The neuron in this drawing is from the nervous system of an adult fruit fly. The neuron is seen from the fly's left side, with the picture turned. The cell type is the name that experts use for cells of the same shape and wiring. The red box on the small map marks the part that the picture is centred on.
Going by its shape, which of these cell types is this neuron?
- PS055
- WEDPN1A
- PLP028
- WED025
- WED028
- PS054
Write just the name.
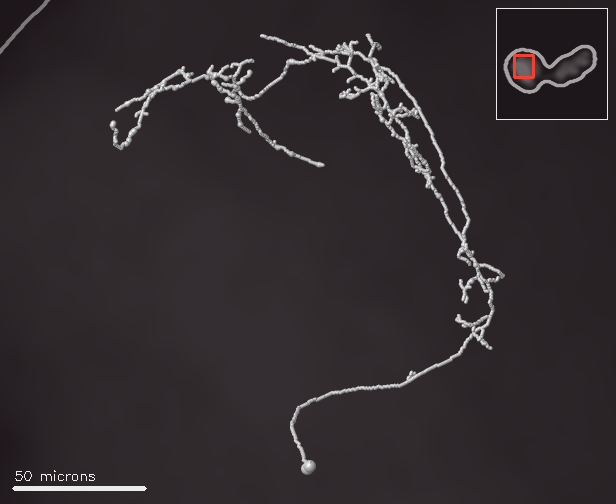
PLP028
